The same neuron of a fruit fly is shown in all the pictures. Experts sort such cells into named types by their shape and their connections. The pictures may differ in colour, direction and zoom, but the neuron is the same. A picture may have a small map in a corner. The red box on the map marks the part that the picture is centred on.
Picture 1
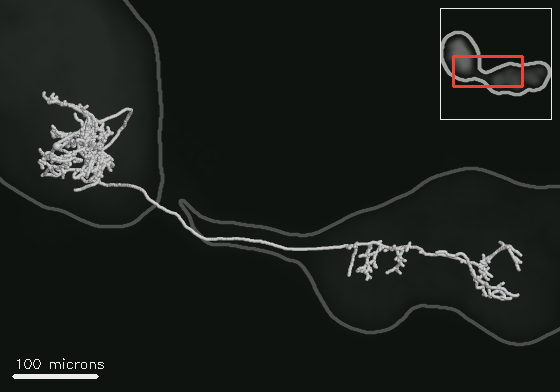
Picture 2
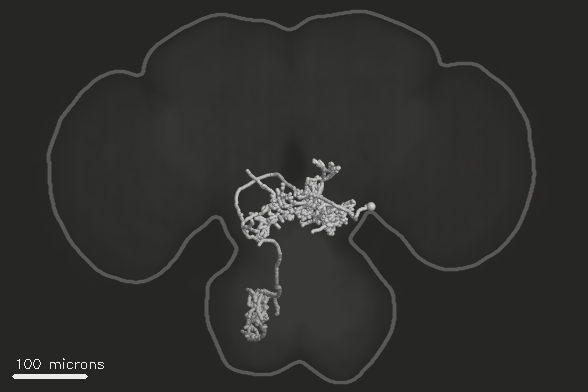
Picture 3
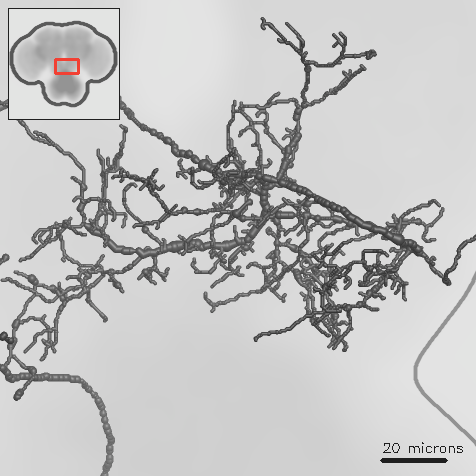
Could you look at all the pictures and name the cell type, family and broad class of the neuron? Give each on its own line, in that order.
DNg19
DNg
descending neuron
